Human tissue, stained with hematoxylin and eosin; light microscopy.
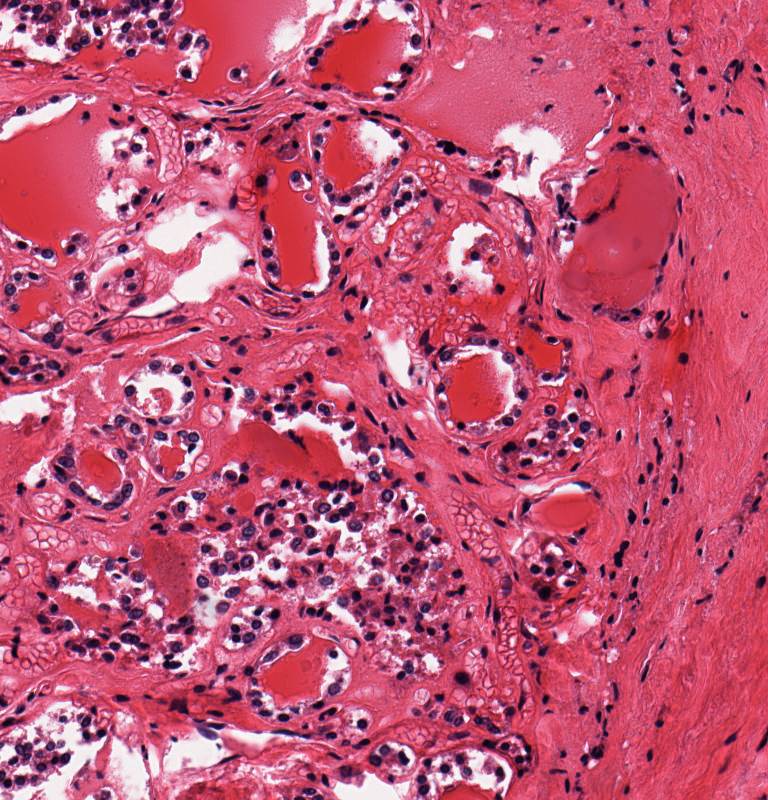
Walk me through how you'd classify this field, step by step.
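Thyroid follicle: see how many lumens hold homogeneous bright pink material. Several are lined by a single layer of low cells with dark round nuclei.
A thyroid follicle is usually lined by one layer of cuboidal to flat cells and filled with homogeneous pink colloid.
Being hollow and filled, they differ from the solid sheets and cords of parathyroid gland. The white clefts between pink material and lining in many spaces are shrinkage artefact. In the lower centre, many cells with small round dark nuclei crowd loosely into a wide space between the glands.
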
